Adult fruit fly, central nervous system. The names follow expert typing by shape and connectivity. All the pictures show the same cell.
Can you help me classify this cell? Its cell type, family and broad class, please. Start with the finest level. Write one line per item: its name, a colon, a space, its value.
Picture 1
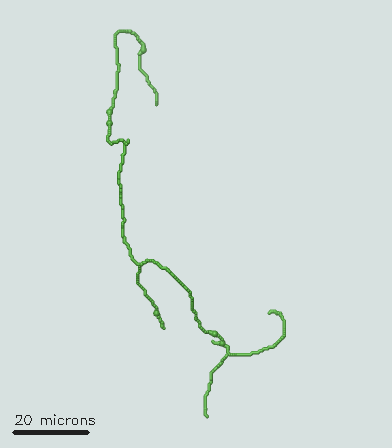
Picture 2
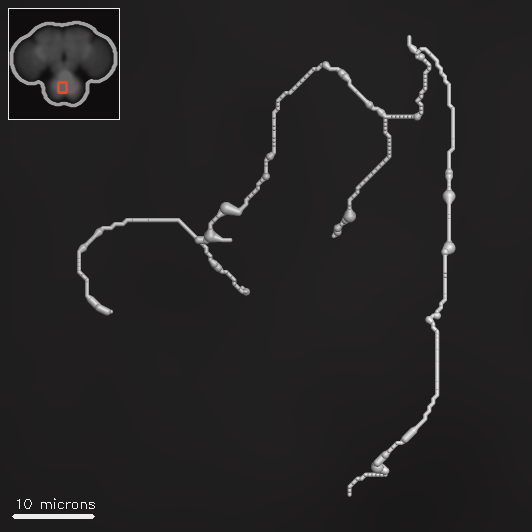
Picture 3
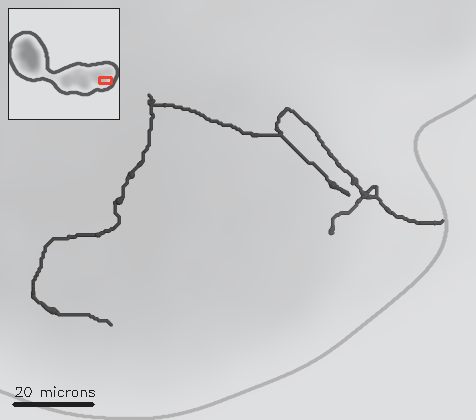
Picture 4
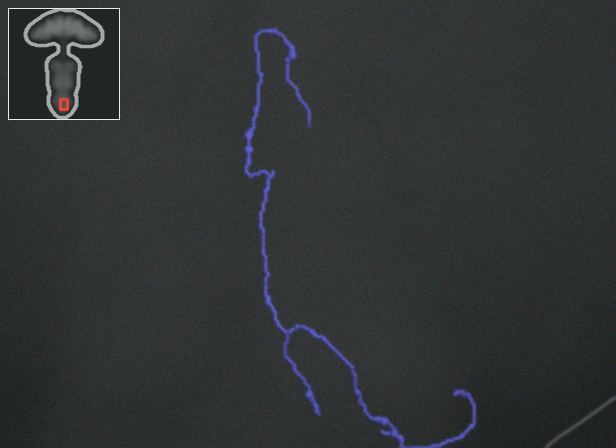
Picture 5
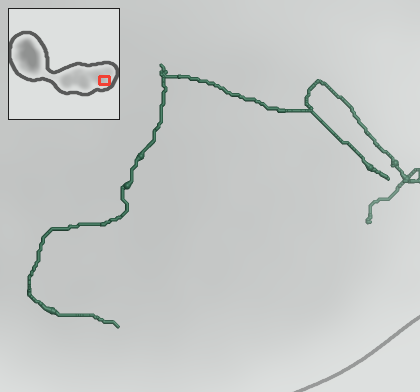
cell type: SNch10
family: class chemosensory
broad class: sensory neuron entering the nerve cord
